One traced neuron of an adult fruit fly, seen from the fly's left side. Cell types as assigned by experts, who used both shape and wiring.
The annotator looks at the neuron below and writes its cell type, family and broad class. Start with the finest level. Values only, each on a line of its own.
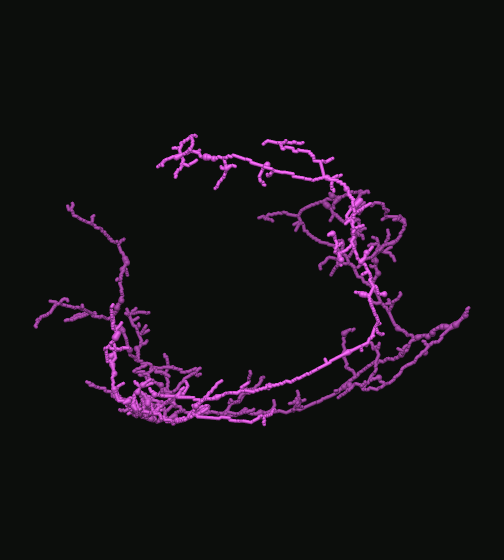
IN19A052
hemilineage 19A
nerve-cord intrinsic neuron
